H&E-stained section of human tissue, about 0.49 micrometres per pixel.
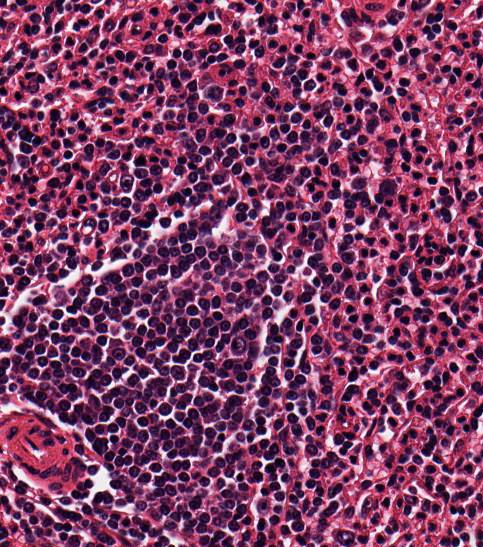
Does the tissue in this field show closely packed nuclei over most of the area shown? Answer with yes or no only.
Yes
